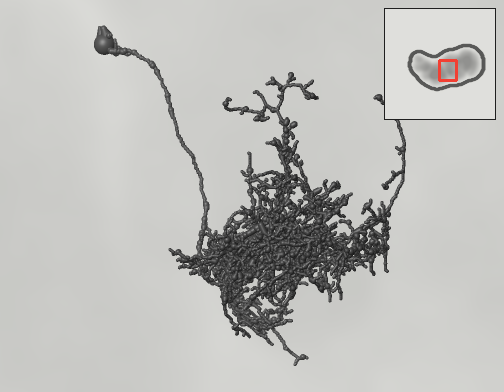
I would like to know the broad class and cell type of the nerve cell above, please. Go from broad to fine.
central-brain intrinsic neuron; AVLP533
